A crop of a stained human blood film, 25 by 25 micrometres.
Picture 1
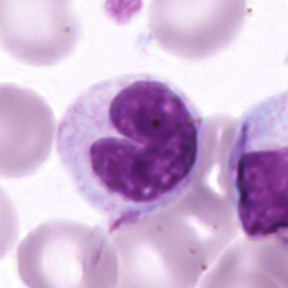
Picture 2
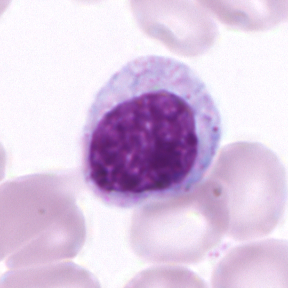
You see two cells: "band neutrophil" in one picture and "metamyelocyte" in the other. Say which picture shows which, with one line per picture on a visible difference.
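The cell in picture 1 is a band neutrophil. The nucleus is deeply folded into a curved, horseshoe-like shape.
The cell in picture 2 is a metamyelocyte. The nucleus is oval, without lobes.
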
